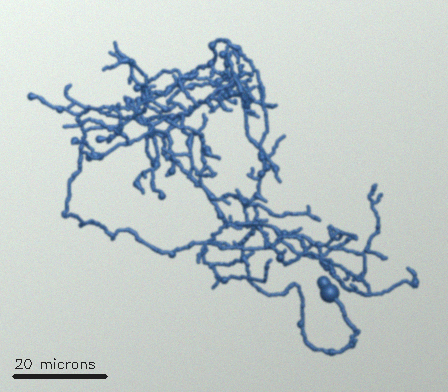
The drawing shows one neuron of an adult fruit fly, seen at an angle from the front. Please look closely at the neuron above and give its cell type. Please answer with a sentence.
The cell type is LHPV6l1.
